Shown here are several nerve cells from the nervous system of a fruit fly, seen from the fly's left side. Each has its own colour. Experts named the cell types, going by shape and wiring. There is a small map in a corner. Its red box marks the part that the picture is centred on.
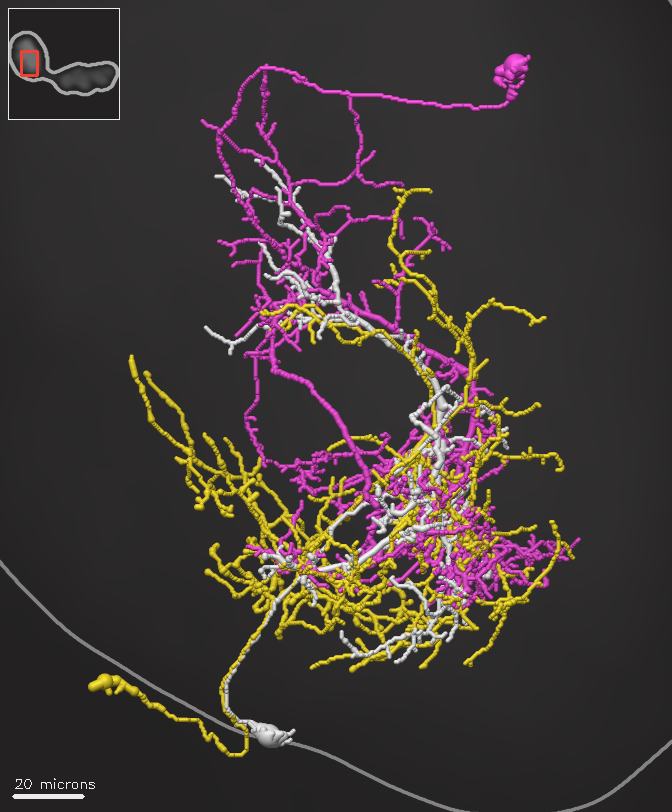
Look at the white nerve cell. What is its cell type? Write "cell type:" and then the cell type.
cell type: GNG146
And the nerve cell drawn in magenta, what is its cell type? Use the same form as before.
cell type: GNG553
